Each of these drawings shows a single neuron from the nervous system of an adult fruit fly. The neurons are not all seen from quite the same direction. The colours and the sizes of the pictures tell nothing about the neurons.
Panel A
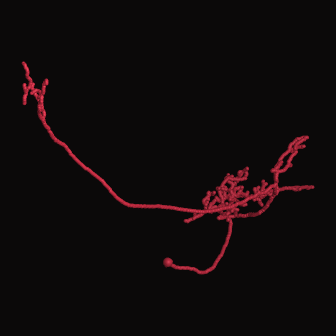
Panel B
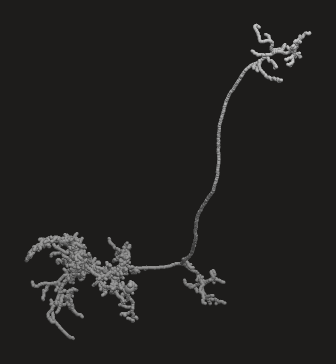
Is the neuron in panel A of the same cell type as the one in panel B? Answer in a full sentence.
They are of different cell types.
